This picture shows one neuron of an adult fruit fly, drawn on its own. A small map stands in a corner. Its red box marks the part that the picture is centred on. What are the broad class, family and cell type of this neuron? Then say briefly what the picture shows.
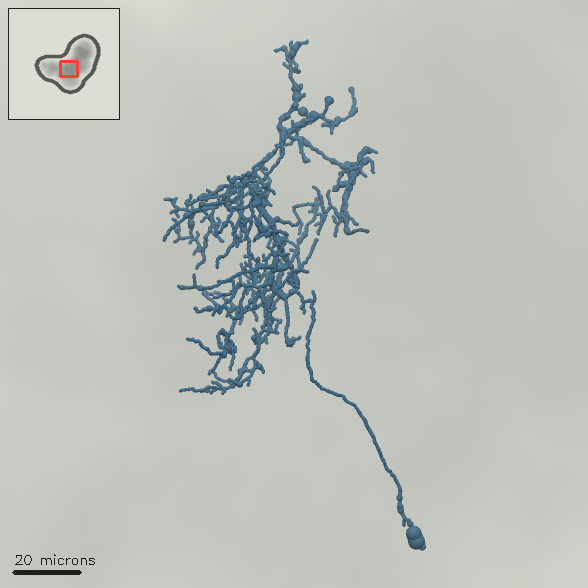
This is a central-brain intrinsic neuron. The family is LHAV. It is of cell type LHAV2k6. Its cell body lies at the lower right of the picture. From top to bottom in the picture it spans about 160 microns.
